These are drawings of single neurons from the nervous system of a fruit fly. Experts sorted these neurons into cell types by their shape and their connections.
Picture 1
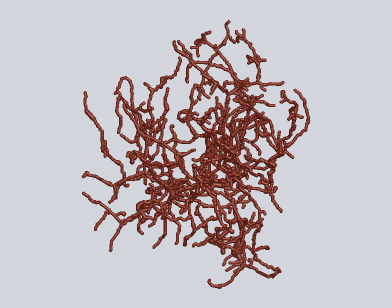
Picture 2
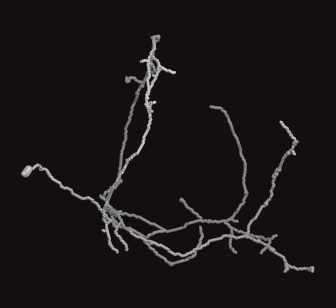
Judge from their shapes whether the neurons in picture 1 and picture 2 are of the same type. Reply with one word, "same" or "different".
different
